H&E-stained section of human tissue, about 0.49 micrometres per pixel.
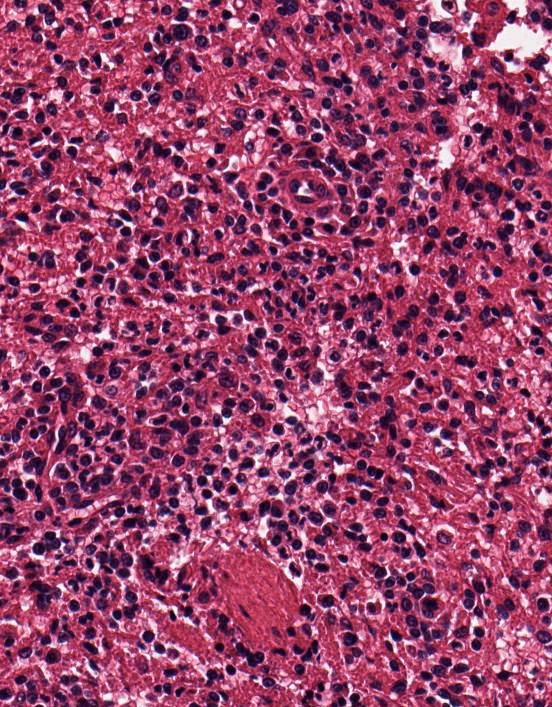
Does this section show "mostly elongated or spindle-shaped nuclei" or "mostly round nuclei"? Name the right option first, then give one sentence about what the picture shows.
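Mostly round nuclei. Most cells have a single small, round, darkly stained nucleus.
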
